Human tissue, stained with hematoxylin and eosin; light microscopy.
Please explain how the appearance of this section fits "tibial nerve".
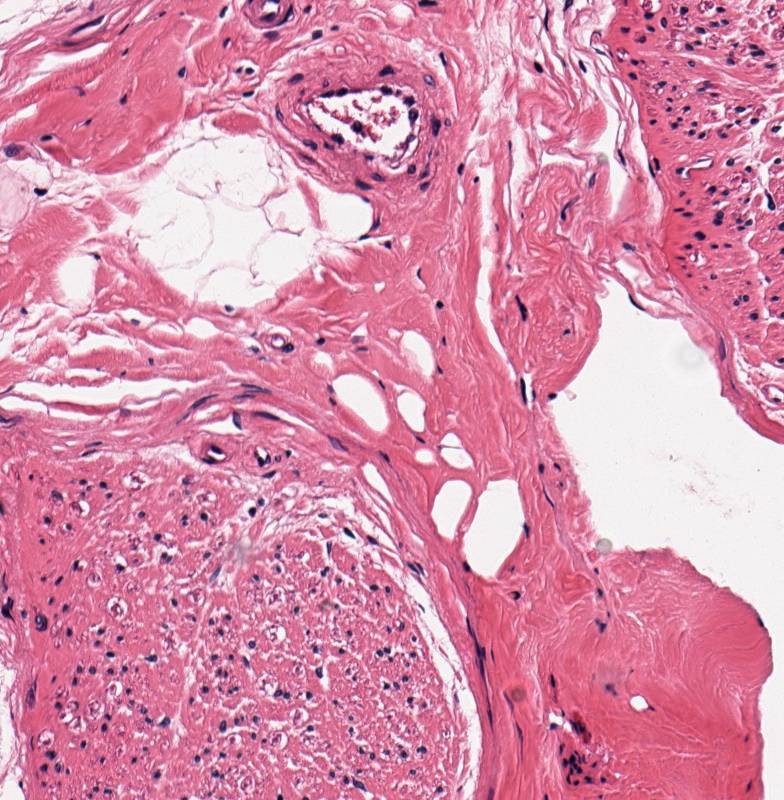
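First, matching the tibial nerve: the large rounded lower-left bundle, packed with small round pale profiles, many with a central pink dot.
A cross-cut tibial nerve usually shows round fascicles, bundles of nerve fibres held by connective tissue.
Second, the thin rim of flattened, concentrically layered cells wrapping it.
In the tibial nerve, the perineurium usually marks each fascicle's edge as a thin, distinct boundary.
Also present: adipocytes with empty clear cytoplasm and thin membranes at upper left, and an empty white space along the right edge.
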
